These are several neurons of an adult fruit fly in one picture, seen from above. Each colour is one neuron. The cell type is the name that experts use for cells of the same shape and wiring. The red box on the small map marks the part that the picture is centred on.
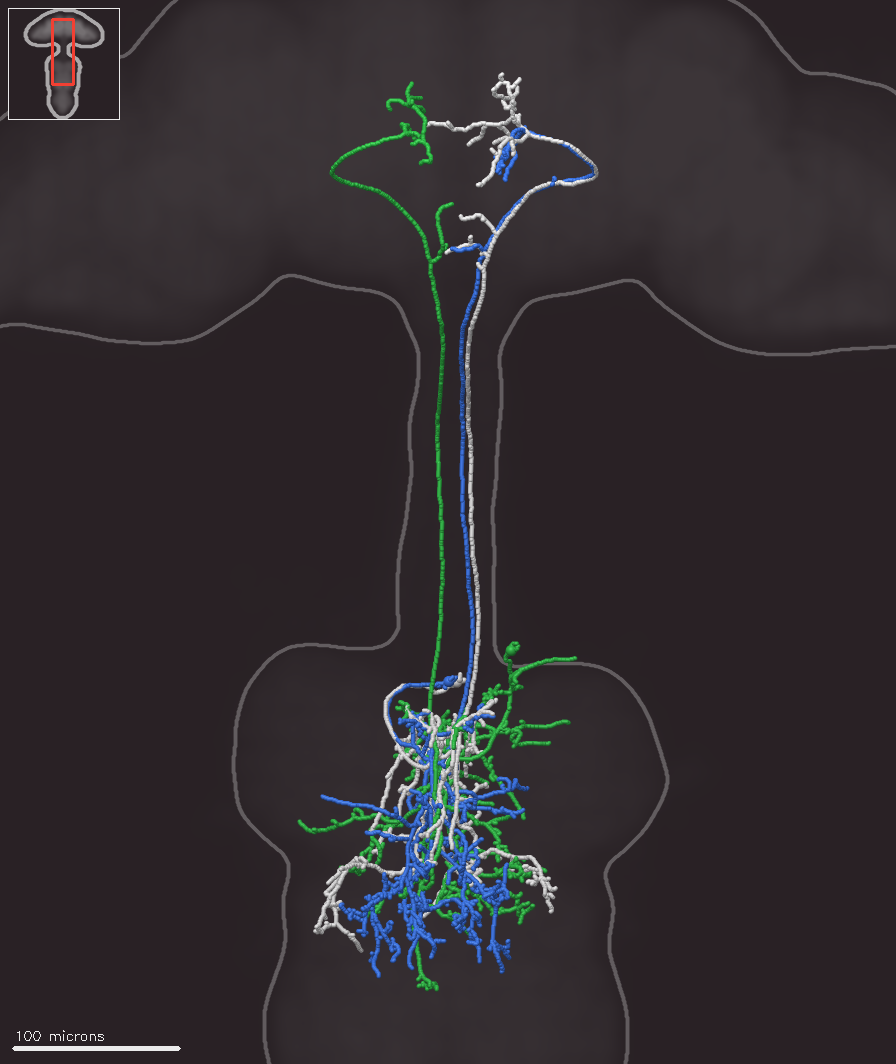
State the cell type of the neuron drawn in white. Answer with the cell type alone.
AN08B066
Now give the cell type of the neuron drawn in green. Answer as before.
AN08B053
